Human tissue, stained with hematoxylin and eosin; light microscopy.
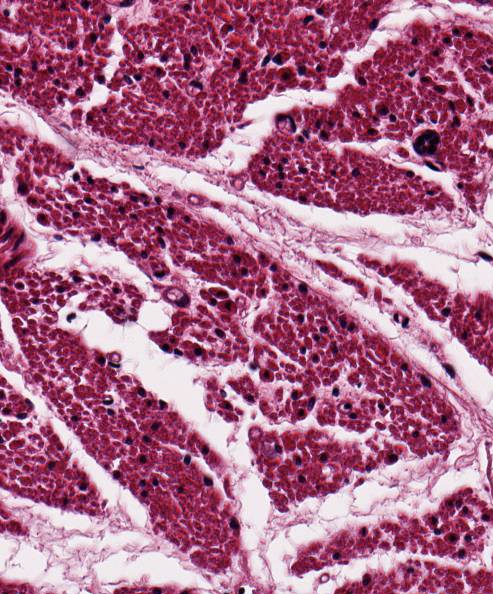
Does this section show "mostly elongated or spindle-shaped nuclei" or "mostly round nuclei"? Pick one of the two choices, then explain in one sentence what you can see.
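Mostly round nuclei. Small dark round nuclei are scattered throughout the bundles.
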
